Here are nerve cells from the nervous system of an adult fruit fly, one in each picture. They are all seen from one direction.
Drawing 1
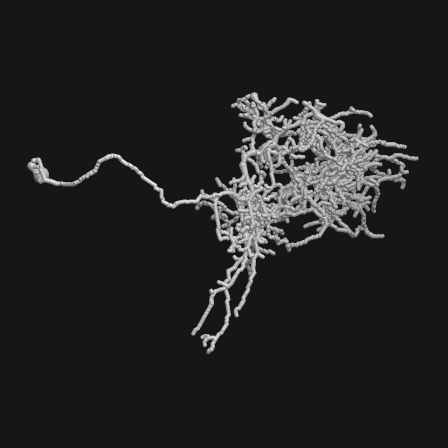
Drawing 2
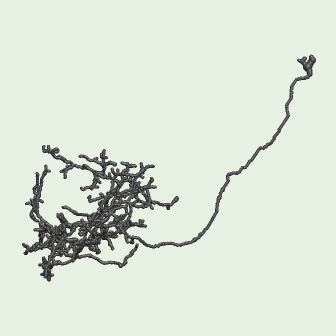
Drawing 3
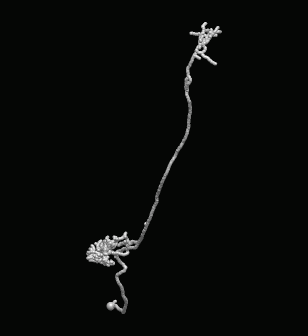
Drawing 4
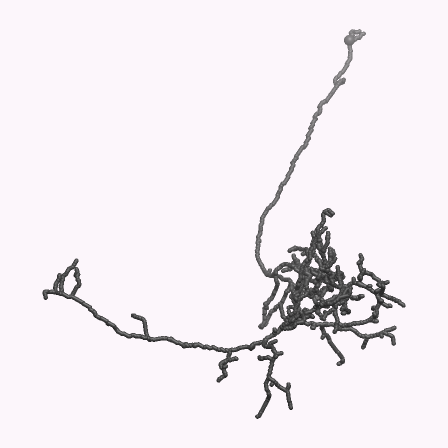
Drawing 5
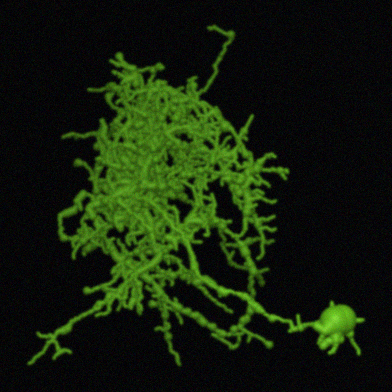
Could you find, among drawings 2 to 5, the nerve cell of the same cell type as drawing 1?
5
